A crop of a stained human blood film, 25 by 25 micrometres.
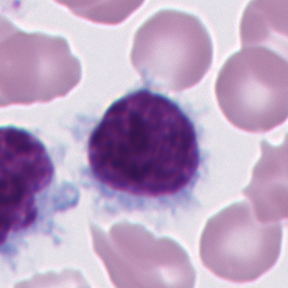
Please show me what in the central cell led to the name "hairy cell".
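Fine hair-like projections fringe the whole outline of this cell.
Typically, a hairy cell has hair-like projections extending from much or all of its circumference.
This fringe therefore goes with the name hairy cell. The cytoplasm is pale greyish blue and shows no distinct granules. No nucleoli can be seen in the nucleus.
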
